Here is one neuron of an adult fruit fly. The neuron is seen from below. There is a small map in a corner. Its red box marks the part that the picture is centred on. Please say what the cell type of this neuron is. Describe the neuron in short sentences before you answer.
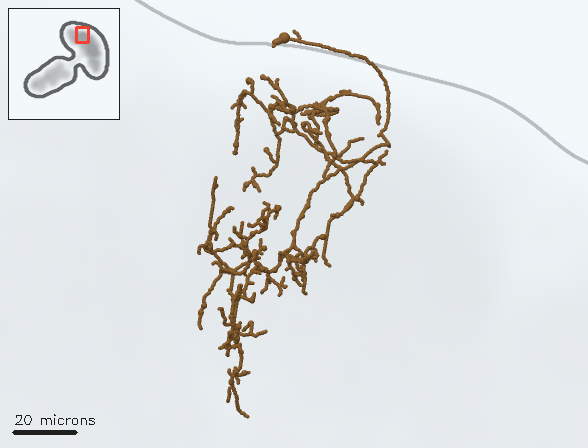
The cell body is at the top of the picture. From top to bottom in the picture it spans about 130 microns. Dozens of branch ends can be seen. It is a central-brain intrinsic neuron. Its cell type is CB3218.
